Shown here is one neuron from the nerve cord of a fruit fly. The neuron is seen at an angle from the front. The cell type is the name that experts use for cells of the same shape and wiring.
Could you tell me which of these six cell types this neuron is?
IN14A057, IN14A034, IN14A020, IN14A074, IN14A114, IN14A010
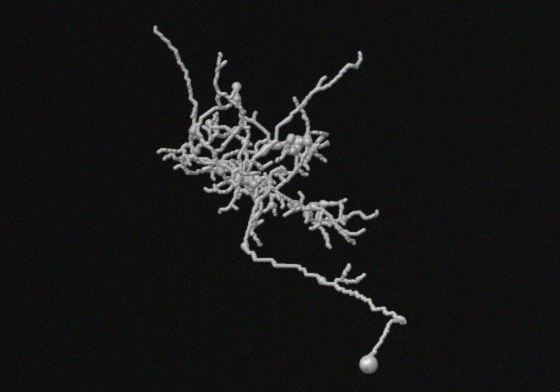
IN14A074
